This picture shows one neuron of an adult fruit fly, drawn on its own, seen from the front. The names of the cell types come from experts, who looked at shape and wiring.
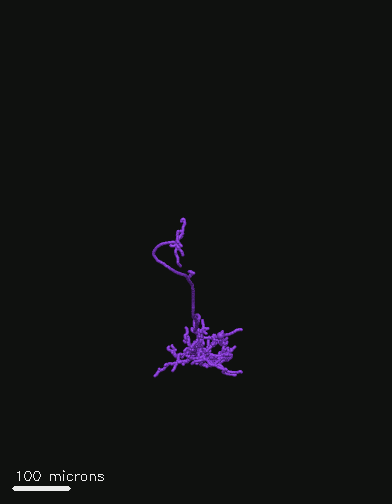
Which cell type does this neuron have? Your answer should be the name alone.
AN08B053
